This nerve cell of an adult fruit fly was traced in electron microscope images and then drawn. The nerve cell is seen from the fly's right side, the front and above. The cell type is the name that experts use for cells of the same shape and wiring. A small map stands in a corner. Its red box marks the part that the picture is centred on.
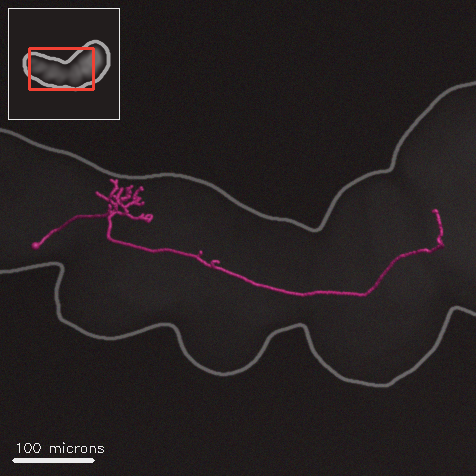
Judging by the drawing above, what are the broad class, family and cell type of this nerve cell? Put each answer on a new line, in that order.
ascending neuron
hemilineage 07B
AN07B072_c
